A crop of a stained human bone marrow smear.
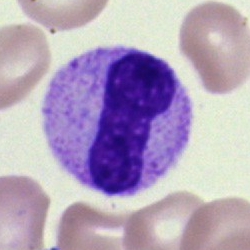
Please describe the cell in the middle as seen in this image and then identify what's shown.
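The nucleus lies off-centre towards the right, so the broadest band of cytoplasm is on the left. No nucleoli are visible. The cytoplasm is plentiful, pale lilac and free of vacuoles. This is a band neutrophil.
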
